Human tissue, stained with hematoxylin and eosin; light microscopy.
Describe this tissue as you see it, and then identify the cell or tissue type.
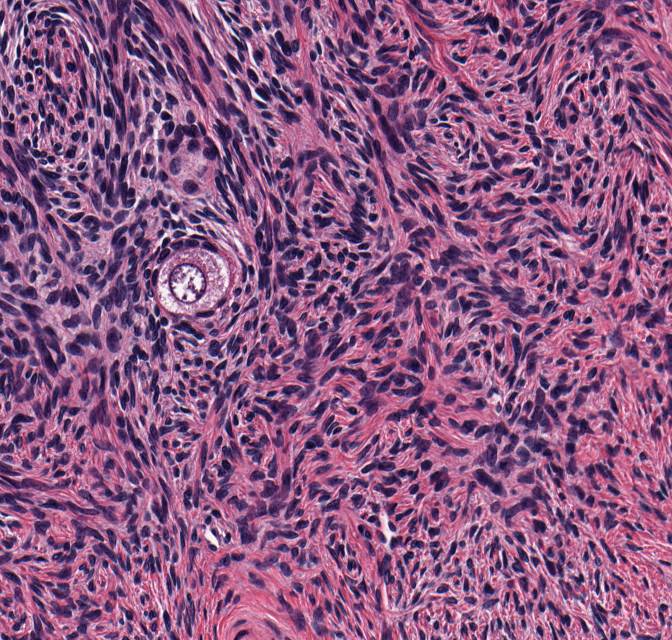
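Densely packed spindle cells fill the whole field, arranged in short intersecting fascicles and whorls. These cells have scant cytoplasm and indistinct cell borders, and thin strands of pink collagen run between them. No surface epithelium is present anywhere in the field. The tissue is ovary.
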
